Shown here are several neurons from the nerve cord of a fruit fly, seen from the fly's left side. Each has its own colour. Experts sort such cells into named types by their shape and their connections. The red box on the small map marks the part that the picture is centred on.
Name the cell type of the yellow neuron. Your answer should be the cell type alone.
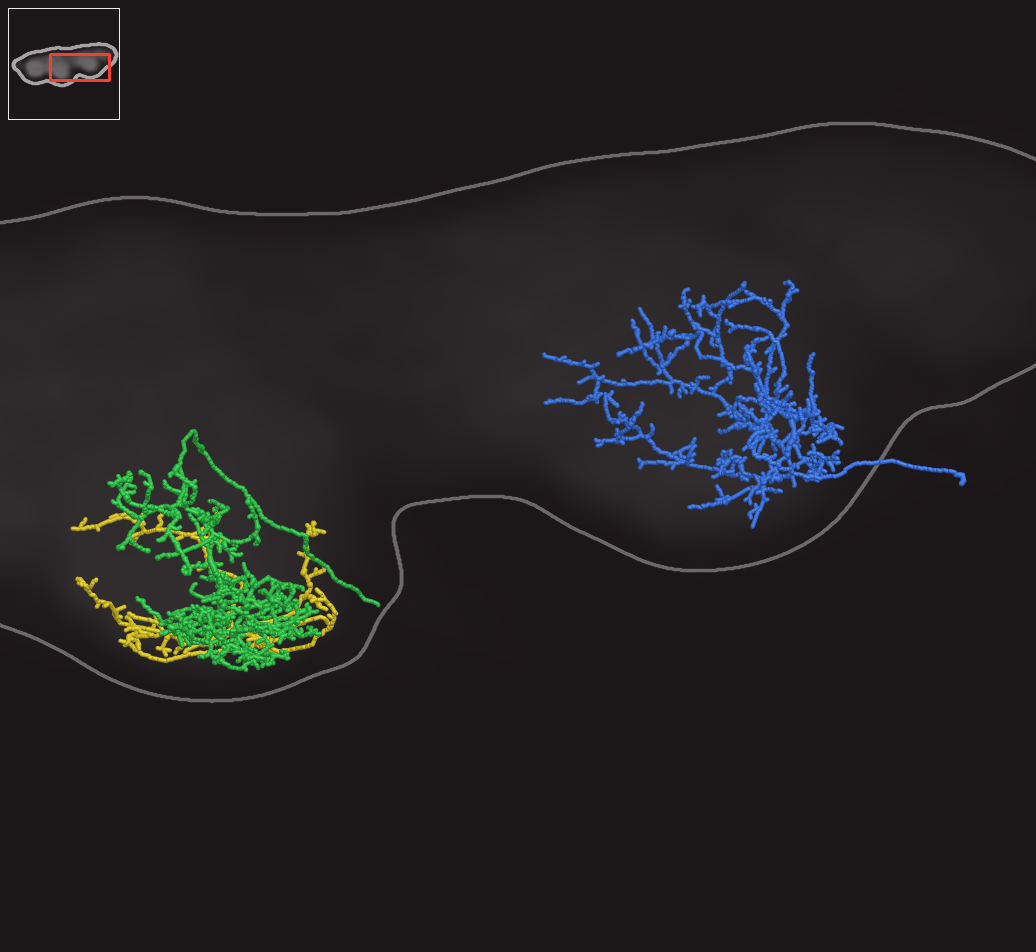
SNta45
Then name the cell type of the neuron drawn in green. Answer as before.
SNxx33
